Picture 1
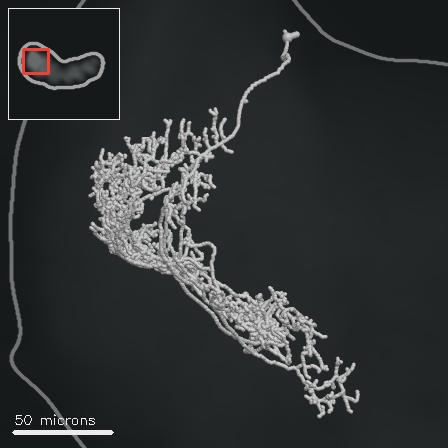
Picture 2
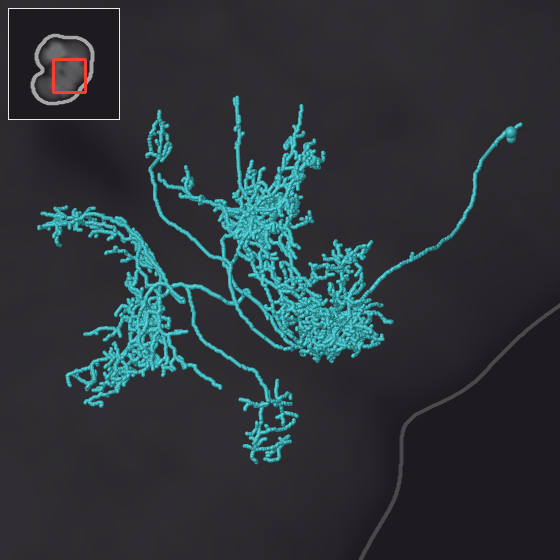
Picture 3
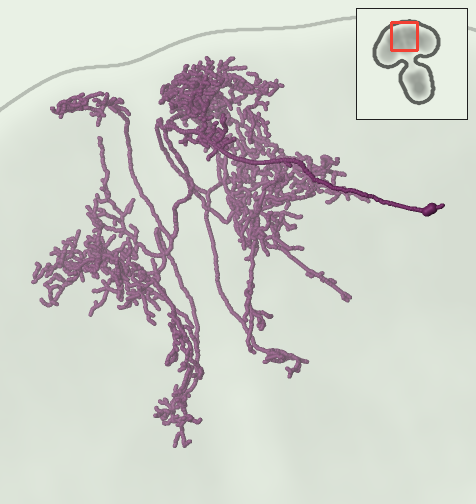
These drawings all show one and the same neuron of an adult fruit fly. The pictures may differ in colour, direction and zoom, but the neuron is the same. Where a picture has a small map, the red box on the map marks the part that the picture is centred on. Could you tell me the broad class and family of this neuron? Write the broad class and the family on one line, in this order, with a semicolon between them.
central-brain intrinsic neuron; class DAN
